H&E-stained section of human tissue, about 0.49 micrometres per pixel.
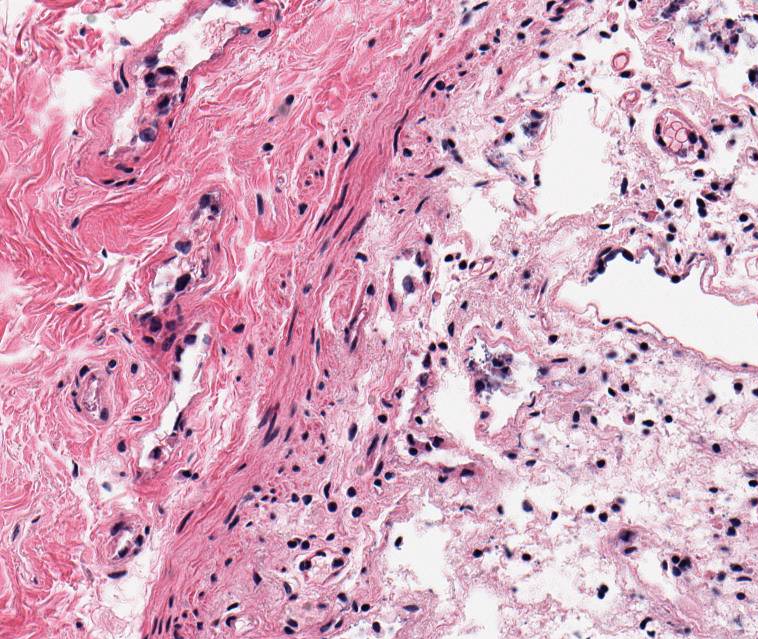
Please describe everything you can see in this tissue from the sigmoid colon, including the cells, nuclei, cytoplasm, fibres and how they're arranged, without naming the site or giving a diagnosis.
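The left part of the field is filled by dense deep-pink collagen in thick, wavy bundles, whereas the right part consists of pale, loosely textured stroma. A central band of spindle cells with elongated dark nuclei runs diagonally from the lower left toward the upper right. Near the top right edge lies a small capillary containing red blood cells.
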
